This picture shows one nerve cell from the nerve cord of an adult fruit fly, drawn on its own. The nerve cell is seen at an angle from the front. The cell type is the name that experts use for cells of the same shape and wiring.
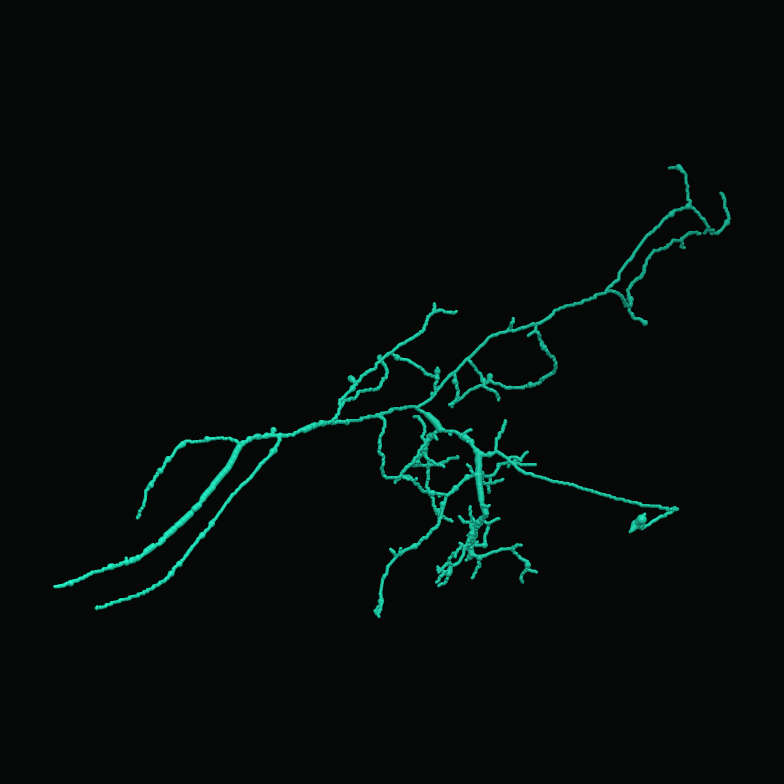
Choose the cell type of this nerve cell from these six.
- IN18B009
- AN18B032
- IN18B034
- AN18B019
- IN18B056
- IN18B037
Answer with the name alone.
AN18B032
